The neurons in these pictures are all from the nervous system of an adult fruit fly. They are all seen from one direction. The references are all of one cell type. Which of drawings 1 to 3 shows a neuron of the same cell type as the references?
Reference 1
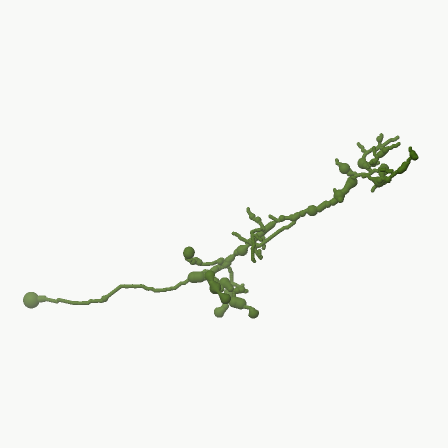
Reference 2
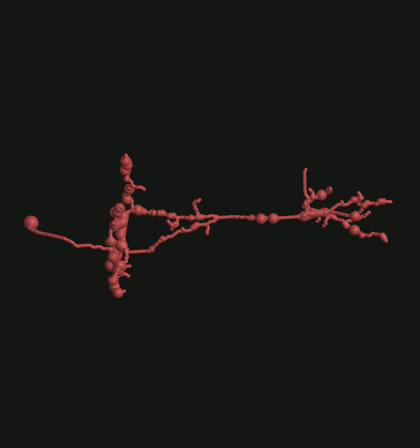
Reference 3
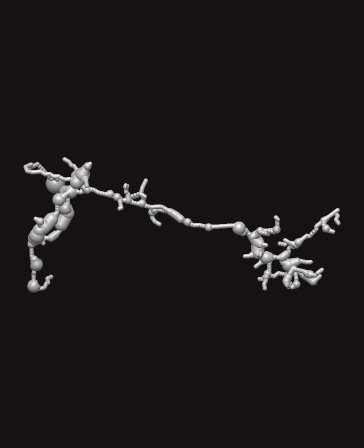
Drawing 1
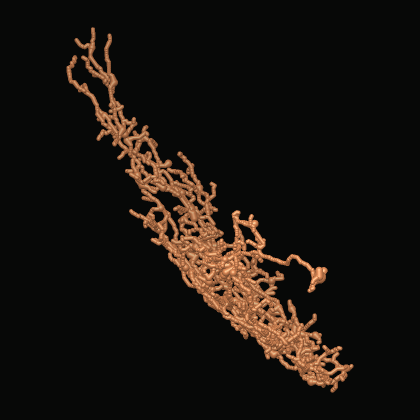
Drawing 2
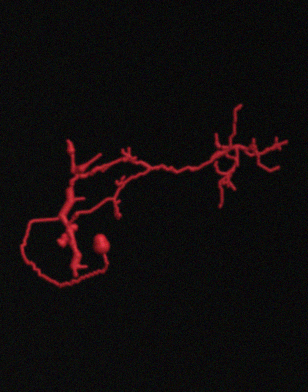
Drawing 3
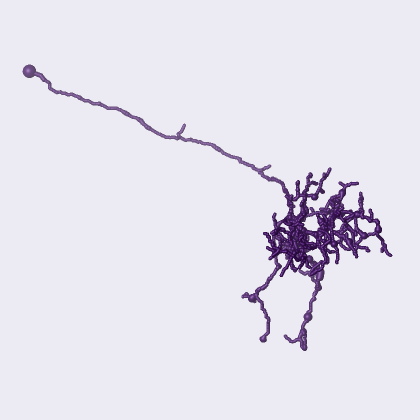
Drawing 2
